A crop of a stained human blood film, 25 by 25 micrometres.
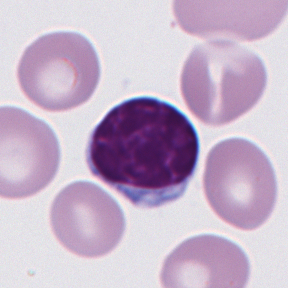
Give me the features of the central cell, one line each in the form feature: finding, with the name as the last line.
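Nucleus: round, no indentation or lobes
Size: nucleus about 9 by 8 micrometres
Proportion: nucleus fills most of cell
Cytoplasm: scant, pale blue
Distribution: cytoplasm mostly a crescent along lower edge
Name: typical lymphocyte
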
